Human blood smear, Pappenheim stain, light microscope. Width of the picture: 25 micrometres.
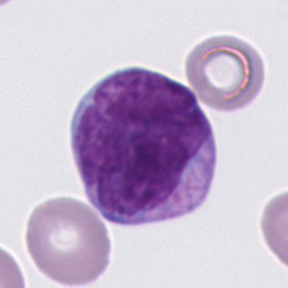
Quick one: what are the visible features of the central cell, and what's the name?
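Look at the central cell: its outline is smooth and a little angular rather than perfectly round, and it's about 14 micrometres across. The nucleus is about 13 by 11 micrometres and takes up roughly 80% of the cell's area. Its chromatin is finely stippled, not coarsely clumped. The cytoplasm is widest at the lower right, where it forms a crescent beside the nucleus. It's pale, with a bluish tint along the cell's edge. So this one is an atypical promyelocyte.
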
